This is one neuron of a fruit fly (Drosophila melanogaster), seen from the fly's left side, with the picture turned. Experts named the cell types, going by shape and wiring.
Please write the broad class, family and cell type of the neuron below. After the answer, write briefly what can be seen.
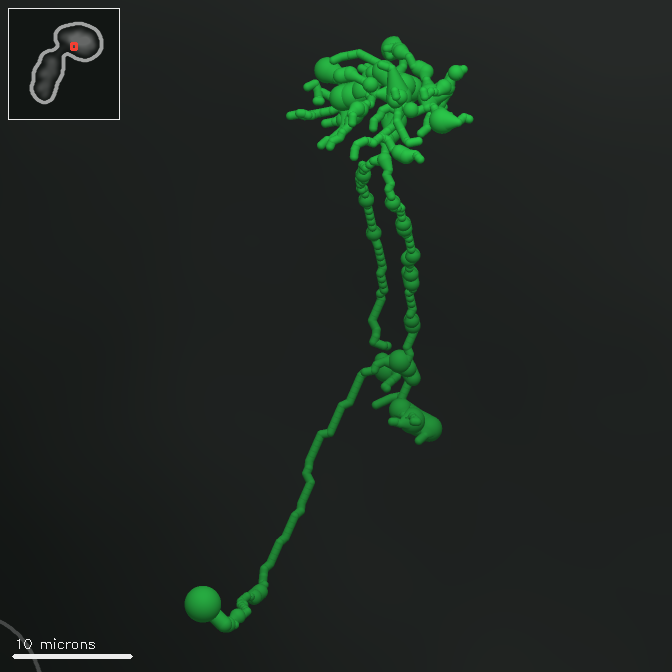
This is an optic-lobe intrinsic neuron. Its family is T. It is of cell type T4a. By the scale bar it is about 50 microns tall in this view. As drawn here it is taller than it is wide.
